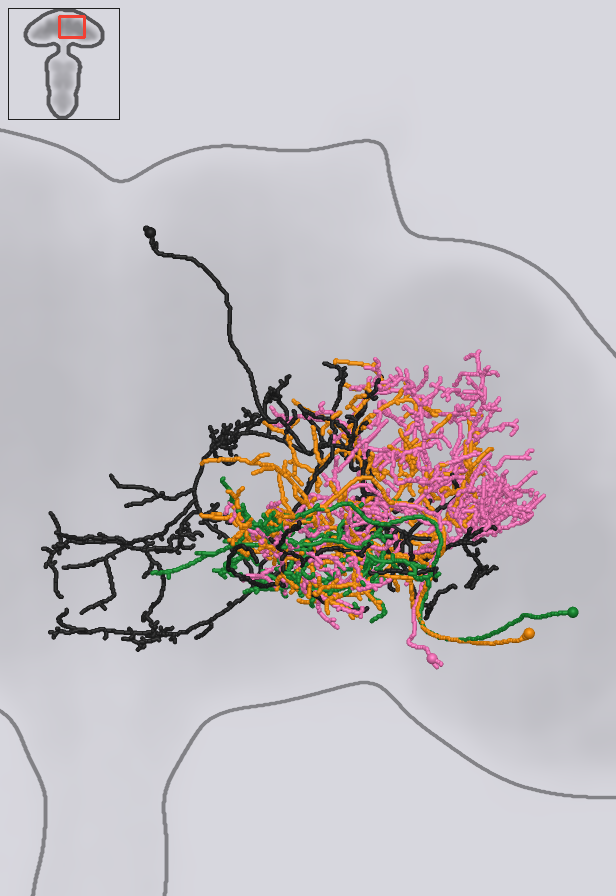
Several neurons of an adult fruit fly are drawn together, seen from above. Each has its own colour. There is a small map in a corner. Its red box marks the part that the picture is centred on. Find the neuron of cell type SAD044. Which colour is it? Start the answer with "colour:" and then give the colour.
colour: black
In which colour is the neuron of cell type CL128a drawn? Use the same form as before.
colour: orange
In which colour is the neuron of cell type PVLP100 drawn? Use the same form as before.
colour: pink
